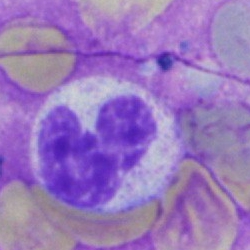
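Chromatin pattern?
Clumped into darker and lighter purple patches.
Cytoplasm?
Very pale, almost whitish grey, with fine purple dots scattered through it; rim wider right of the nucleus than left.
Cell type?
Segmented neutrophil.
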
